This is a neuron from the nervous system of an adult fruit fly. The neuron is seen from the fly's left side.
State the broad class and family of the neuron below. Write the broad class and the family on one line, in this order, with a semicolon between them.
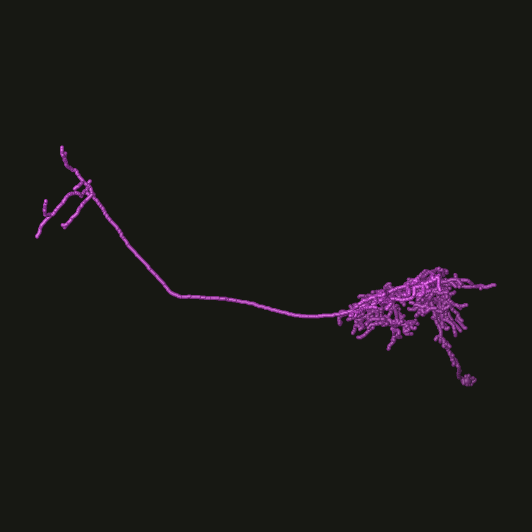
ascending neuron; hemilineage 06A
